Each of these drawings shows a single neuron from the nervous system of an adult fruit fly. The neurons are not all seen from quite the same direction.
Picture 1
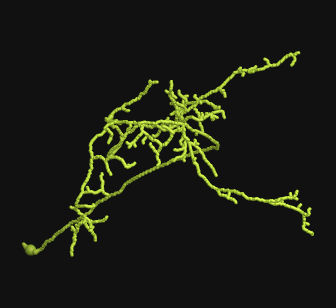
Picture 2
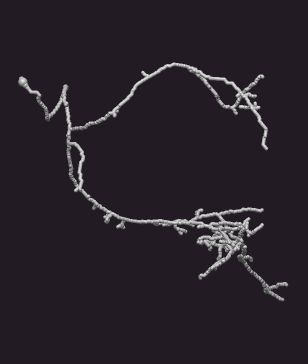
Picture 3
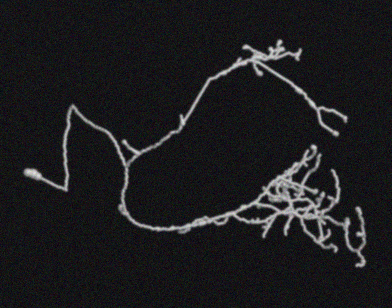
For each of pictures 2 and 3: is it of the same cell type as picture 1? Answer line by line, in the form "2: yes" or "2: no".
2: no
3: no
